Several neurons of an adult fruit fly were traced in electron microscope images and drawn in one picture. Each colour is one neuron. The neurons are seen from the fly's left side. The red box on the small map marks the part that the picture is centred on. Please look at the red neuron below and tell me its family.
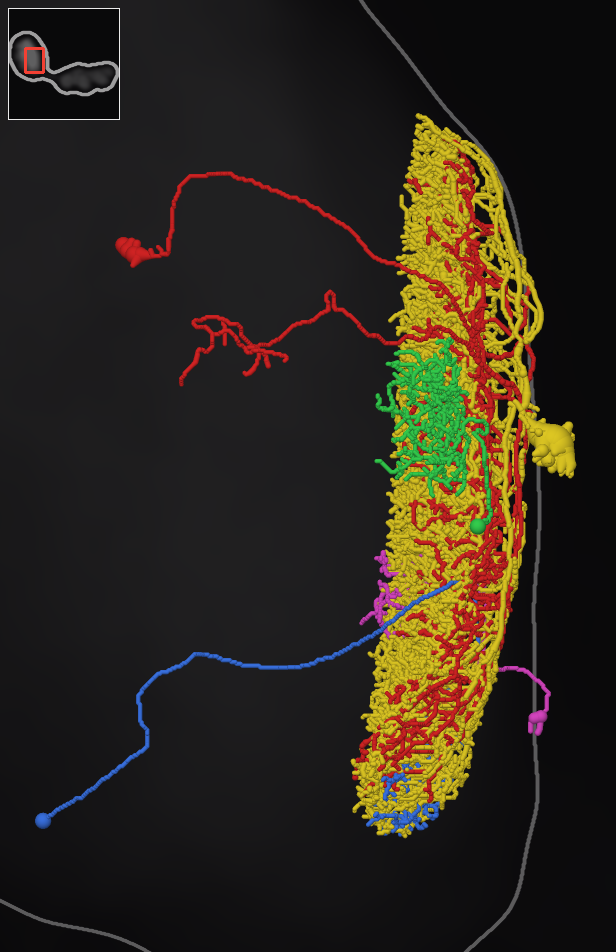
LPT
